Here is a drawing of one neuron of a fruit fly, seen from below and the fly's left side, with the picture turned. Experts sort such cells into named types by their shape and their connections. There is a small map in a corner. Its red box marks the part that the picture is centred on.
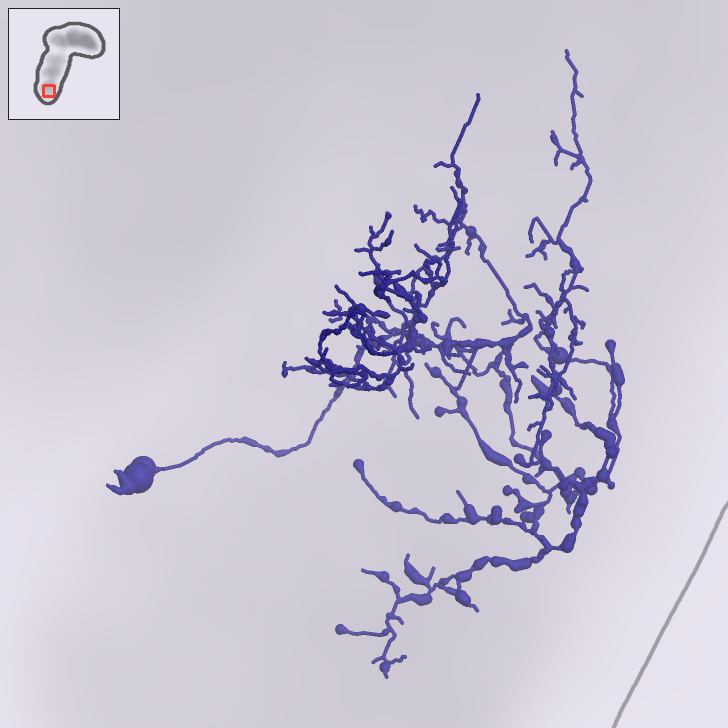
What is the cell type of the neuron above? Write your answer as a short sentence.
The cell type is INXXX400.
